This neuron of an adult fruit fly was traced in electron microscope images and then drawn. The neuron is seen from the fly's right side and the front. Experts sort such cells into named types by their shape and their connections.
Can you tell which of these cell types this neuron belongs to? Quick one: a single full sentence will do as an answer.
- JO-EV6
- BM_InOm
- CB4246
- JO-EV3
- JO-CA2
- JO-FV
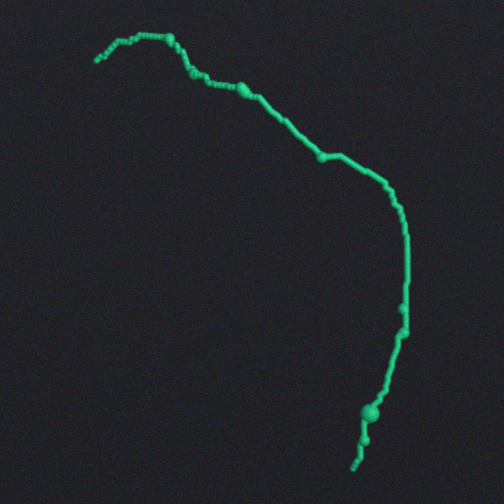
This neuron is assigned to the cell type BM_InOm.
